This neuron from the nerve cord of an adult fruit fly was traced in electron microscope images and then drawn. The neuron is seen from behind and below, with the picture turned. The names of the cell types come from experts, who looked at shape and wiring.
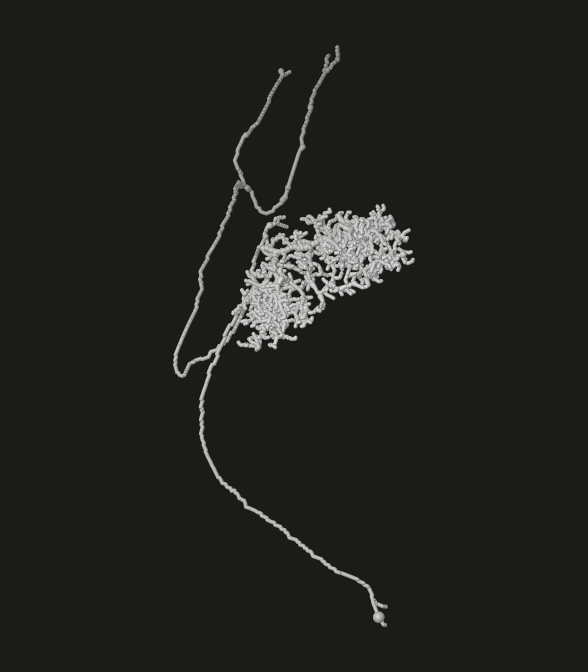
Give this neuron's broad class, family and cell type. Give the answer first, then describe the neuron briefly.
Its broad class is nerve-cord intrinsic neuron. Its family is hemilineage 23B. It is of cell type IN23B025. Dozens of branch ends can be seen. As drawn here it is taller than it is wide.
